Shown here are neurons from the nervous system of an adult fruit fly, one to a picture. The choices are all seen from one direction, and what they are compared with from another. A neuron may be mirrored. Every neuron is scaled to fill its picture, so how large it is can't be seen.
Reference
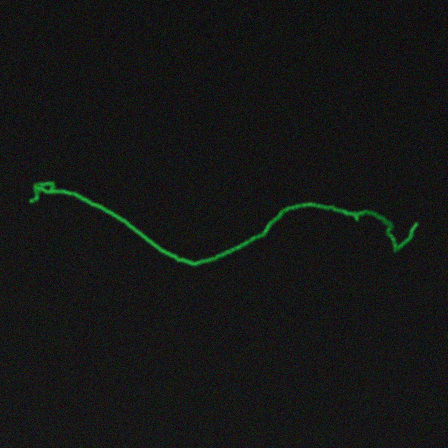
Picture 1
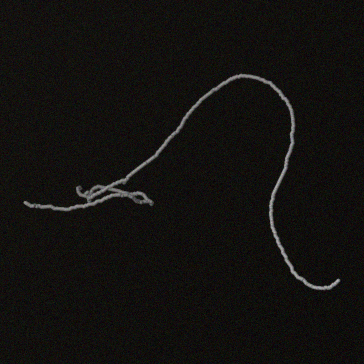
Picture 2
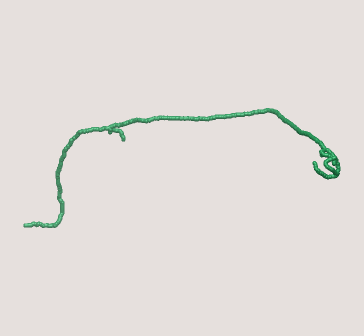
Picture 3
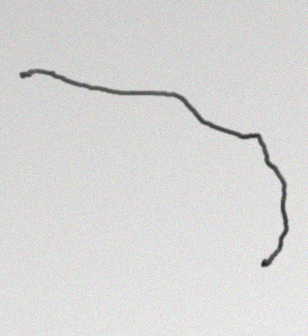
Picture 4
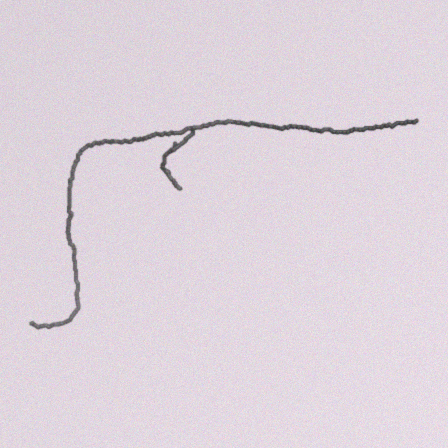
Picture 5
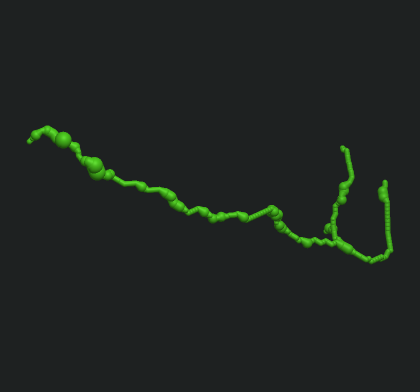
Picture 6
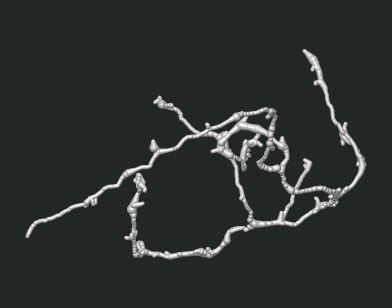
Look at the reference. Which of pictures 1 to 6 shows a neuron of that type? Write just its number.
2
